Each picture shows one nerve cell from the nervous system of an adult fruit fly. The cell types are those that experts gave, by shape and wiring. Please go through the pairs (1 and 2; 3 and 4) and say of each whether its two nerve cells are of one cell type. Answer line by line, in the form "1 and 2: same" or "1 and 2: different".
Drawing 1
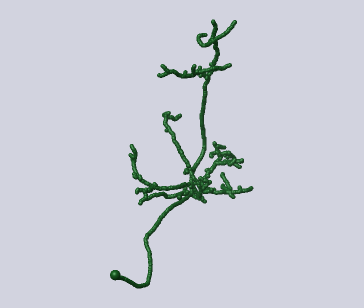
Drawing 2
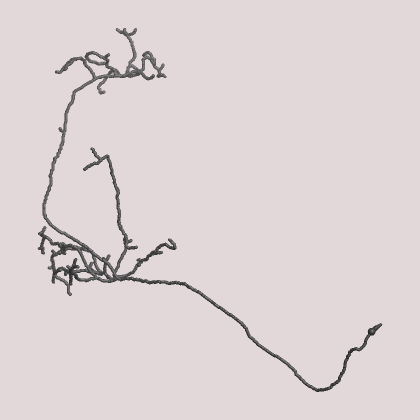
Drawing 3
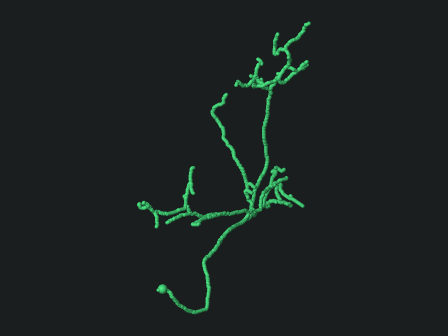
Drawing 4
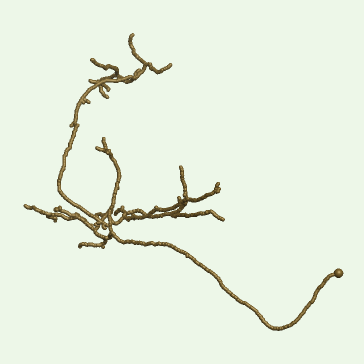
1 and 2: different
3 and 4: same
